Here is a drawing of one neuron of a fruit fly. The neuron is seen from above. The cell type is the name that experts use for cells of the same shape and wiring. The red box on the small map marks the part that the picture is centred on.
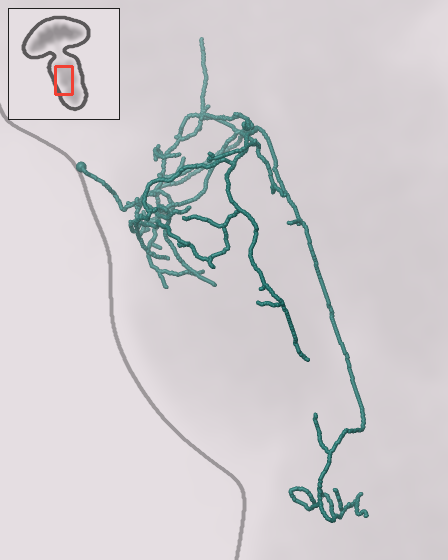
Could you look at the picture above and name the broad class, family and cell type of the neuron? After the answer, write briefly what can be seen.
Its broad class is nerve-cord intrinsic neuron. Its family is hemilineage 17A. The cell type is IN17A114. It lies in the nerve cord. As drawn here it is taller than it is wide.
